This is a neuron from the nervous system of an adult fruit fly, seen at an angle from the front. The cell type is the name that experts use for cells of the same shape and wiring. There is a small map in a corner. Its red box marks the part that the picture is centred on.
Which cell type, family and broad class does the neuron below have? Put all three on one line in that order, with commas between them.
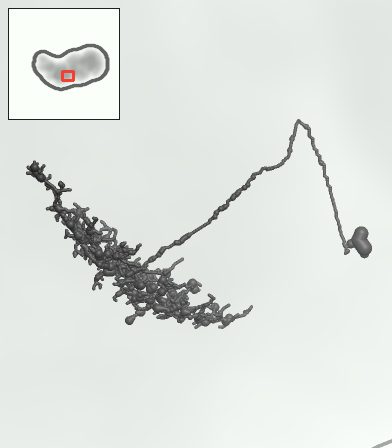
Li25, Li, optic-lobe intrinsic neuron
